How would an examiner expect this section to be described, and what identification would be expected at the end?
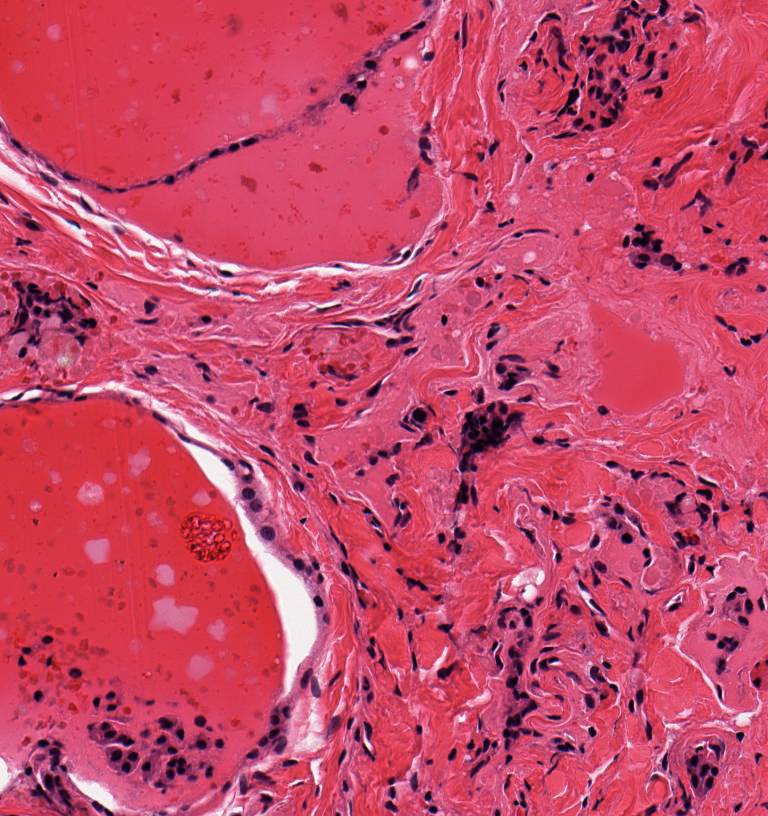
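Homogeneous pink material fills large spaces at the upper left and lower left. The lower-left space holds a small round cluster of red blood cells and, in its lower part, a group of cells with dark round nuclei. Small clusters of dark round nuclei are scattered through the stroma of the right half. This is thyroid.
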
